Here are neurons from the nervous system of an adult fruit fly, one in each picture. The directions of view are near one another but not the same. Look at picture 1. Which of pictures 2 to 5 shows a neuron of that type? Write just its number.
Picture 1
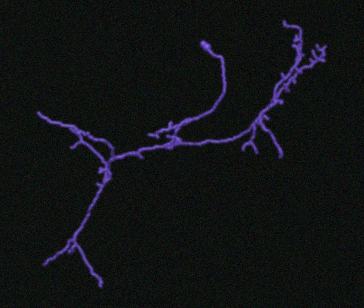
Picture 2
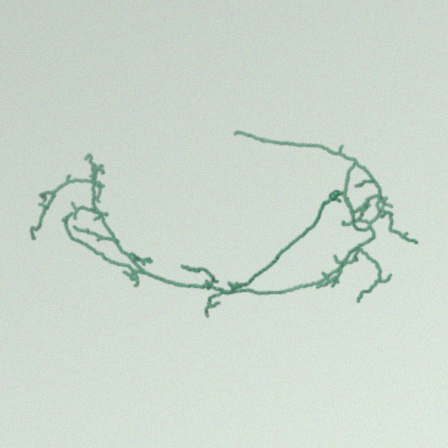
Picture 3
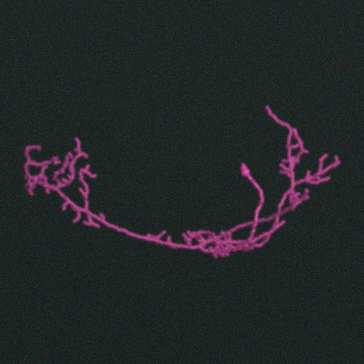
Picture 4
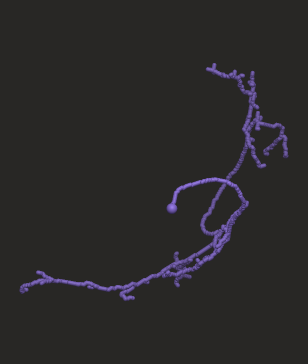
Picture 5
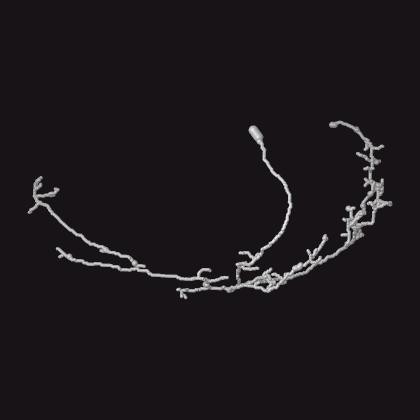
4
